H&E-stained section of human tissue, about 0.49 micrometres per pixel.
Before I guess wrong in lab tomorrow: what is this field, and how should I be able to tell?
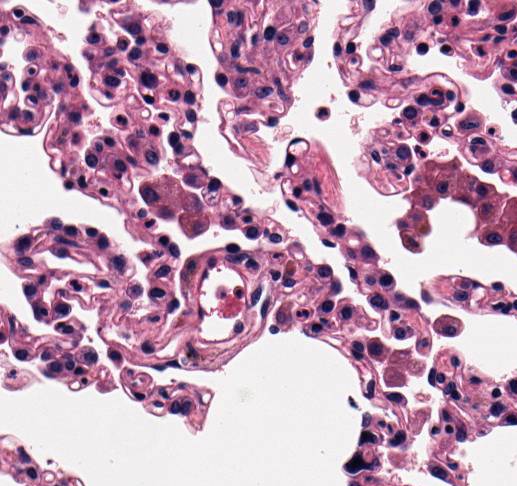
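What you are looking at is mainly alveolus: thin, branching strands of tissue divide wide open white spaces across the whole field.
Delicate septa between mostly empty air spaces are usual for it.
Along the strands, plump rounded cells sit in a single layer, their dark nuclei bulging into the spaces.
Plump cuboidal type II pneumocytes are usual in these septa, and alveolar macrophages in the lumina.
Loose clusters of large cells with granular pink cytoplasm lie free in the spaces, clearest at the right edge just above the middle; some on the right hold brown pigment.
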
